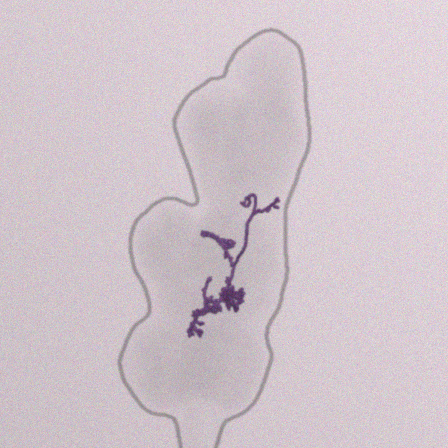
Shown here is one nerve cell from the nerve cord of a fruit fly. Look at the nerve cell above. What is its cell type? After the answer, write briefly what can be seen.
The cell type is IN11B001. It is a nerve-cord intrinsic neuron. As drawn here it is taller than it is wide.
